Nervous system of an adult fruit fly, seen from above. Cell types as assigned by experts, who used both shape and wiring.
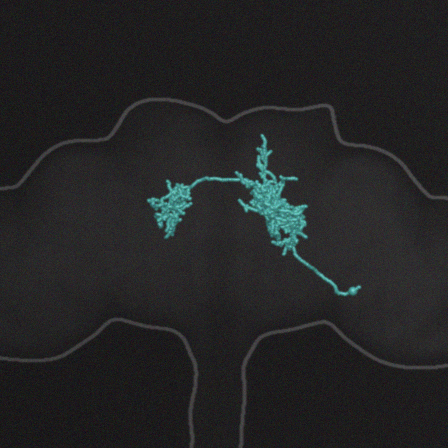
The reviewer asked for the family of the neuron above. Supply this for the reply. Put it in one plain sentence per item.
The family is hemilineage DL1_dorsal.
